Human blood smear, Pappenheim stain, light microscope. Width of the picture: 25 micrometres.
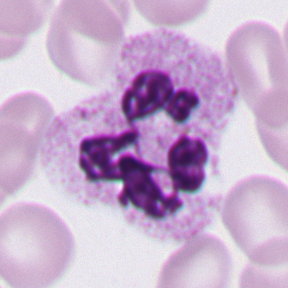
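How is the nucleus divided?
Into about five separate lobes, set roughly in a ring around a central area of cytoplasm.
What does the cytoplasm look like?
It is plentiful and pale pinkish-lilac, evenly sprinkled with fine pink-violet granules.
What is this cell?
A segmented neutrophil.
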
